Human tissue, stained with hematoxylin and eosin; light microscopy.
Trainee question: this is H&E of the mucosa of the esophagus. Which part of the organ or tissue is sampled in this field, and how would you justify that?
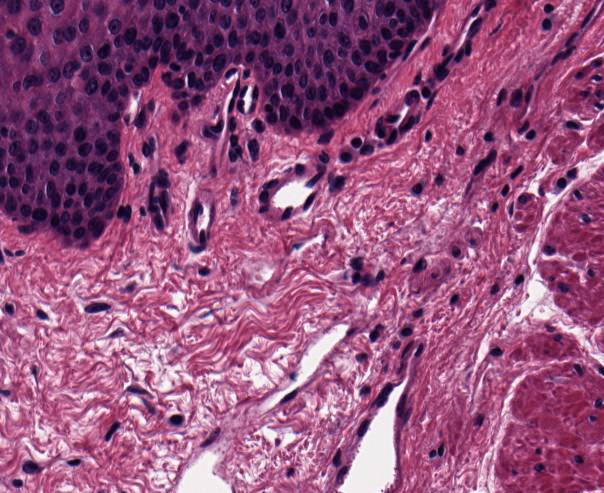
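Loose connective tissue, below and right of the layered epithelium in the upper left. It is wavy pink collagen in the lower left, with small thin-walled vessels just beneath the epithelium.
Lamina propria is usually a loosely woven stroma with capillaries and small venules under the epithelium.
The dense pink smooth muscle bundles on the right edge lie apart from it.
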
